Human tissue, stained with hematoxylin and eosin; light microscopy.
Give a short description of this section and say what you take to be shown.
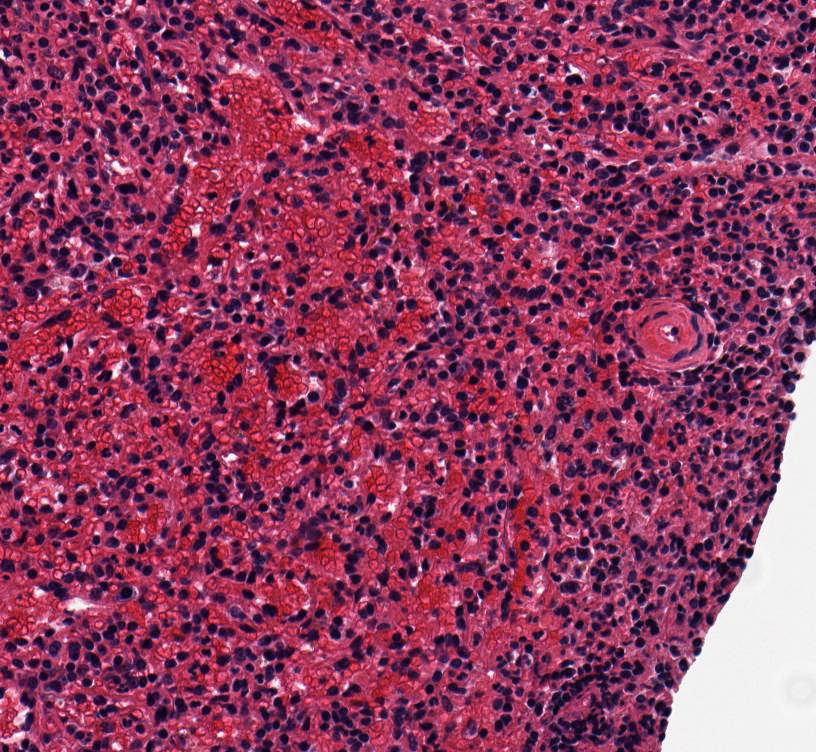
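Architecture: a solid, diffuse sheet of cells and red blood cells; no glands, tubules or epithelium. Red blood cells: packed in irregular clusters and cords throughout, densest left and centre. Nucleated cells: mostly small, round, darkly stained nuclei, scant cytoplasm. Conclusion: spleen.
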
